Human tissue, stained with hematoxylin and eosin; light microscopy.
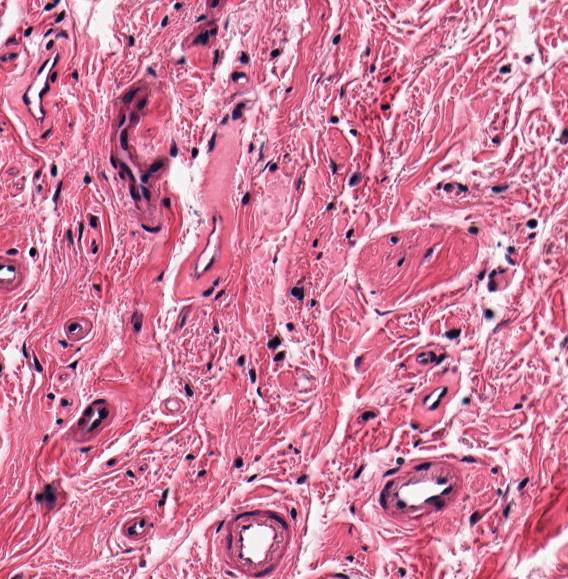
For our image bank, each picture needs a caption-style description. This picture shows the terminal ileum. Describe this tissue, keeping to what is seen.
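So, densely packed pink-staining fibrous tissue fills the whole field, and there's no epithelium anywhere. The fibre bundles run wavy, mostly vertical to oblique. Near the bottom centre there's a round vessel: empty white lumen, thick pink wall around it. Stromal nuclei are small, dark and sparse, each lying alone between fibres.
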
